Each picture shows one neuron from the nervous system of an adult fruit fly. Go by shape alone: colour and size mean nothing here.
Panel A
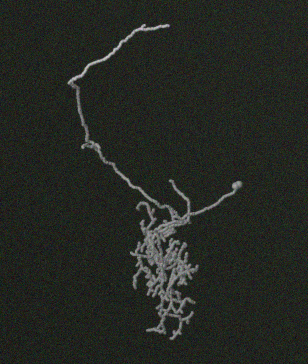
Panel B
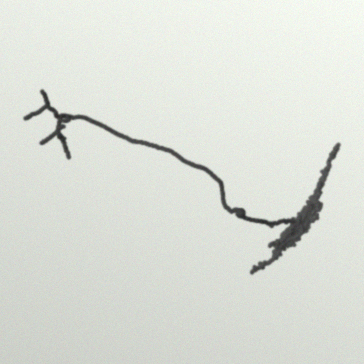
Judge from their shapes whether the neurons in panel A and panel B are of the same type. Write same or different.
different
